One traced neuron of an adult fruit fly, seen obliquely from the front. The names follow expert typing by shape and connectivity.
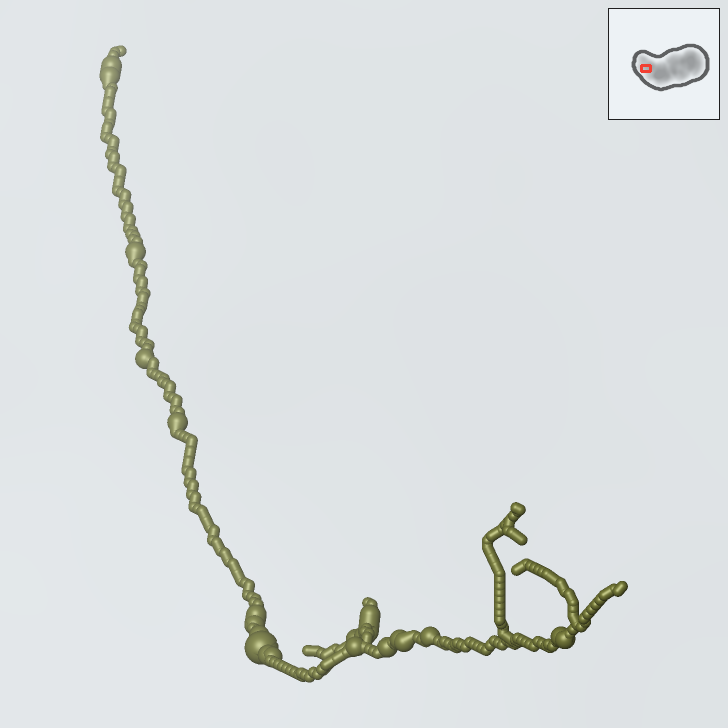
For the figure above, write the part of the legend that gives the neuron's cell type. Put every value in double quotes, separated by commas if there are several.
"LgLG2"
